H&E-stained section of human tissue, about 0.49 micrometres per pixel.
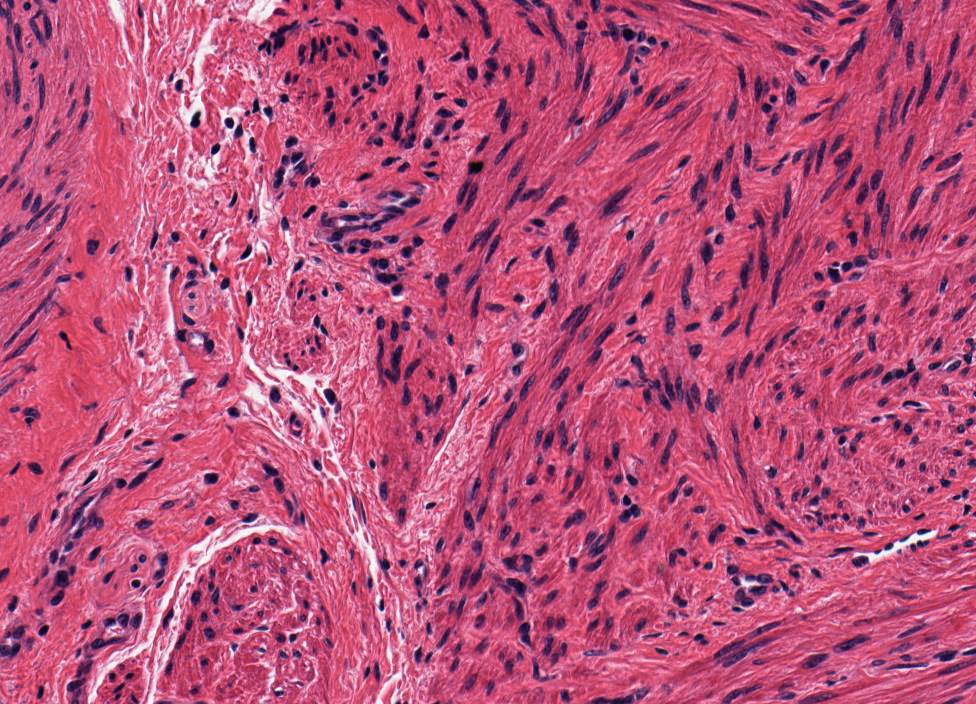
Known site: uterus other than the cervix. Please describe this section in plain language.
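You've got spindle cells here, gathered into fascicles that run and cross one another in several directions through the field. Their nuclei are elongated and dark, and the cytoplasm is pink and fibrillar. There's no epithelium and no glands anywhere, and no fat cells either.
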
